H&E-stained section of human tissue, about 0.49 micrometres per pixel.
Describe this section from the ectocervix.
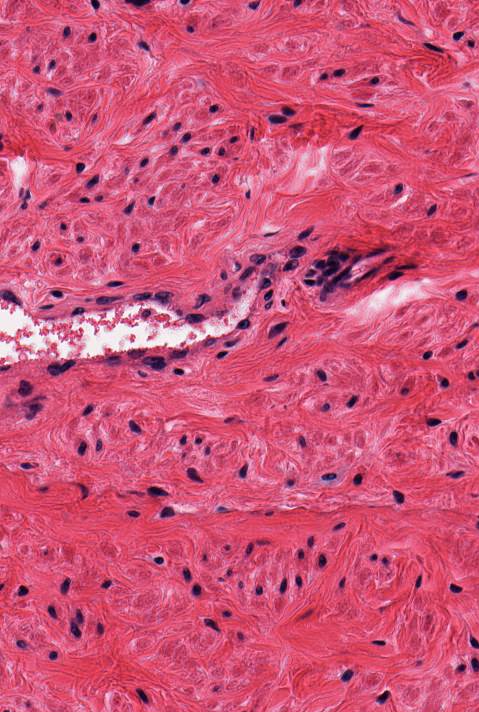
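Interlacing bundles of smooth muscle cells make up the whole section, cut in several different planes. The cells have abundant pink, fibrillary cytoplasm. Their nuclei are small, oval to elongated and fairly uniform in size. Thin strands of pink collagen run between the bundles.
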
